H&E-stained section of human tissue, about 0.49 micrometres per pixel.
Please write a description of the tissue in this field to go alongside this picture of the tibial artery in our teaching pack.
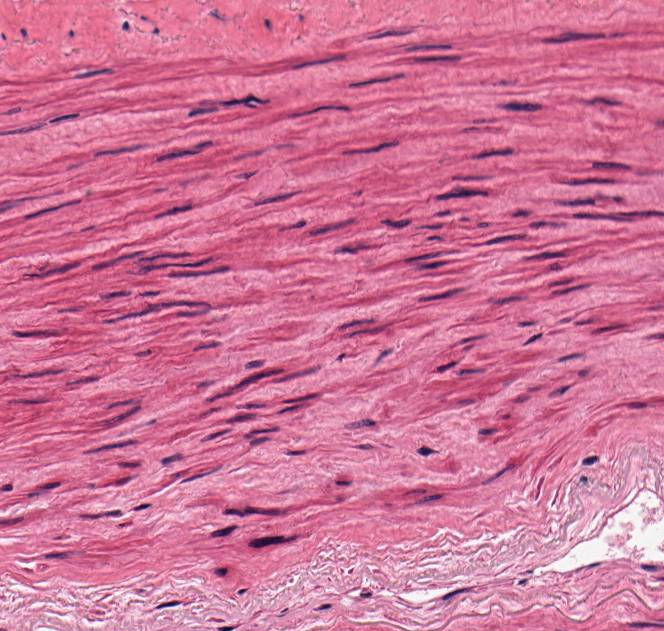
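Broad band of parallel, tightly packed fibres fills most of field; spindle cells run roughly horizontally. Central band nuclei: elongated, dark, cigar-shaped, aligned with fibres. Intervening fibres and cell bodies deep pink, finely fibrillar, slightly wavy. Spindle cells densest mid-field, sparser at top and bottom edges.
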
